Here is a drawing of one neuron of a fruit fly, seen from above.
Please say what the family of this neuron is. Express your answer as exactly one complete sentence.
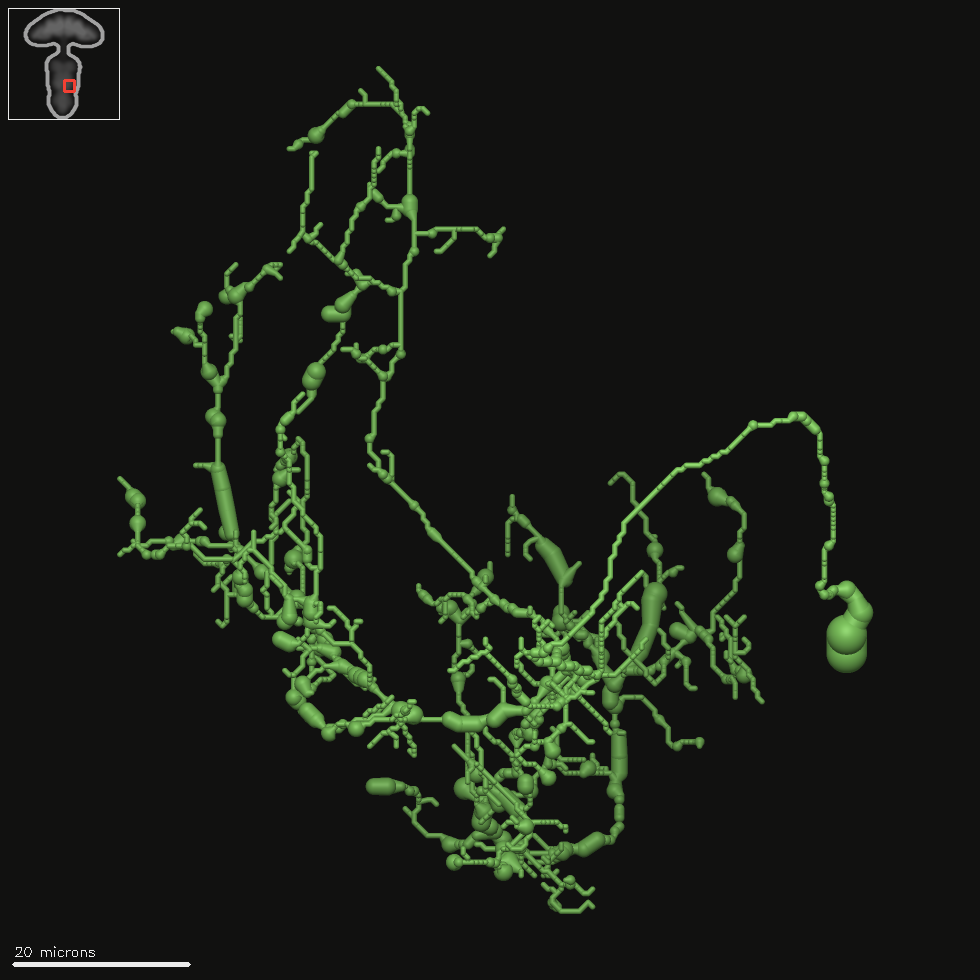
The neuron has the family hemilineage 19A.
